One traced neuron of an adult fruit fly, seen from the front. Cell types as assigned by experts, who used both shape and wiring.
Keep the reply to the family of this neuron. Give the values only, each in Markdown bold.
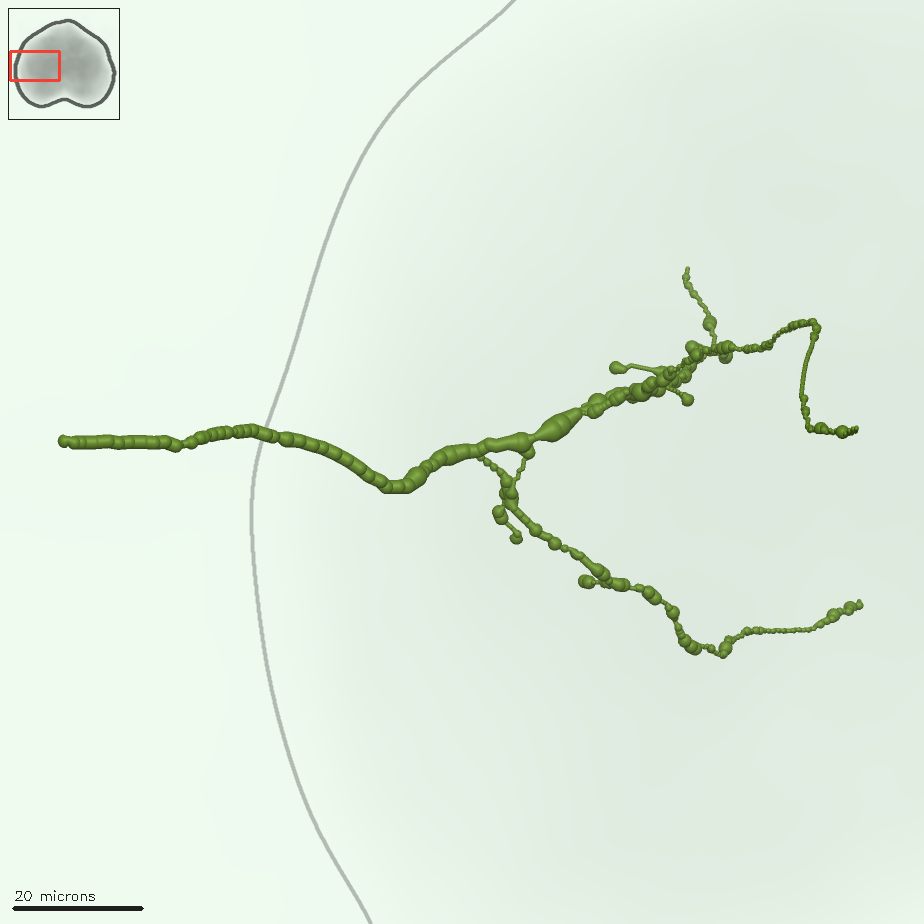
**class mechanosensory proprioceptive**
